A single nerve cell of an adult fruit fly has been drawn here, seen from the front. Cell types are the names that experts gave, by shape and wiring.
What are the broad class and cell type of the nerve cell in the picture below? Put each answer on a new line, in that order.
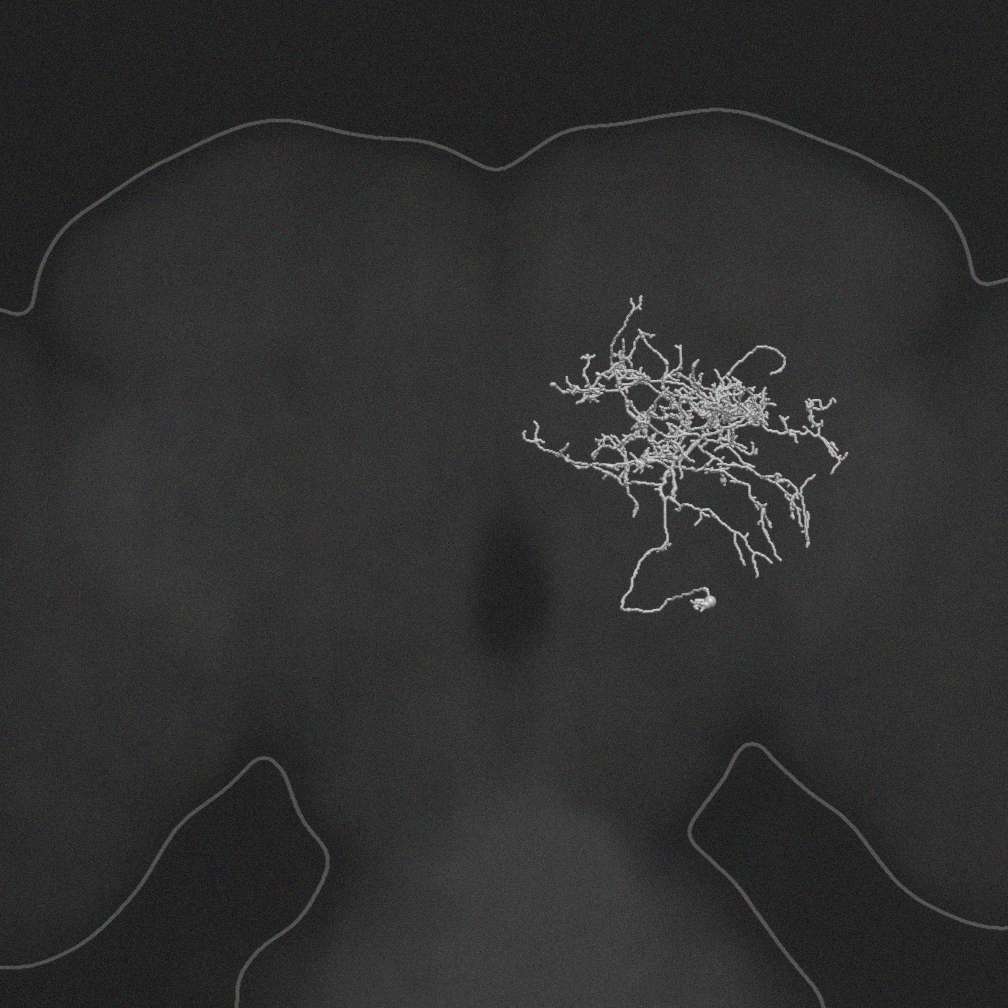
central-brain intrinsic neuron
PLP075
